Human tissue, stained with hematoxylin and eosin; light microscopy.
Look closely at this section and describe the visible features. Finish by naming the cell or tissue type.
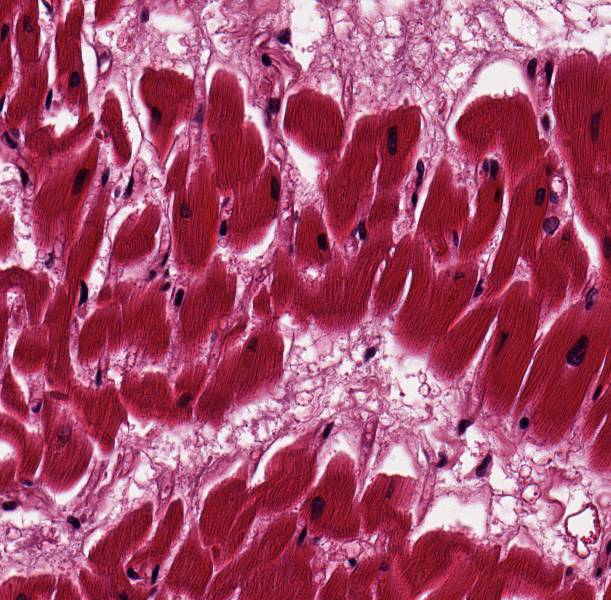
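Most fibres are cut lengthwise or obliquely, not in cross section. The cardiac muscle fibres stain deep red, with fine lines running along their length. Several fibres branch and join their neighbours. Between fibre groups the tissue is pale and lacy, with scattered small dark nuclei. This is the left ventricle of the heart.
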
